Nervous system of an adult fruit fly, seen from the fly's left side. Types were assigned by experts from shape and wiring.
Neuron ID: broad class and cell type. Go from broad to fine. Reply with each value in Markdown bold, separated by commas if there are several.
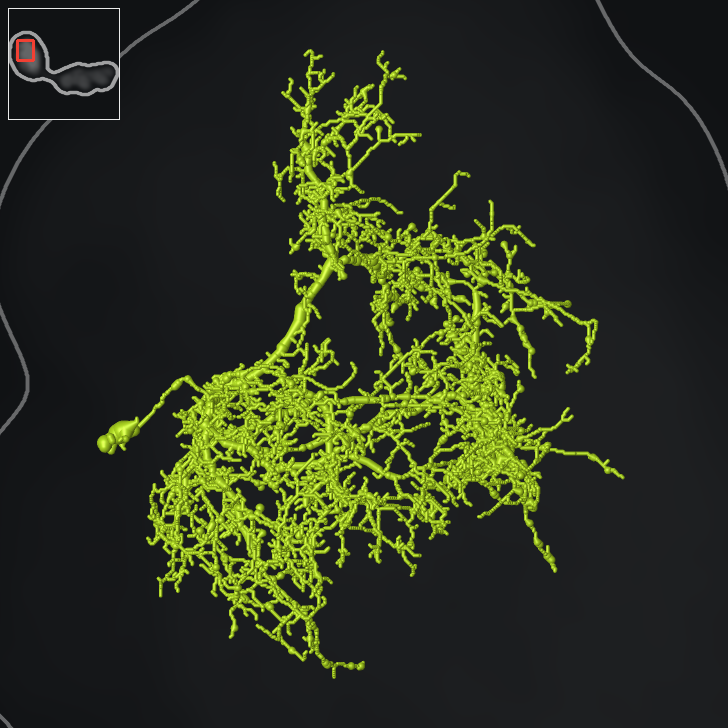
**central-brain intrinsic neuron**, **AVLP442**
